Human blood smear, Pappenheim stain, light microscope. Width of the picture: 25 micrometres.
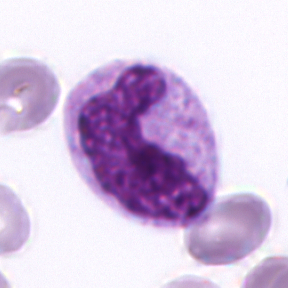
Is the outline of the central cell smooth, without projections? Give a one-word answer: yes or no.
Yes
